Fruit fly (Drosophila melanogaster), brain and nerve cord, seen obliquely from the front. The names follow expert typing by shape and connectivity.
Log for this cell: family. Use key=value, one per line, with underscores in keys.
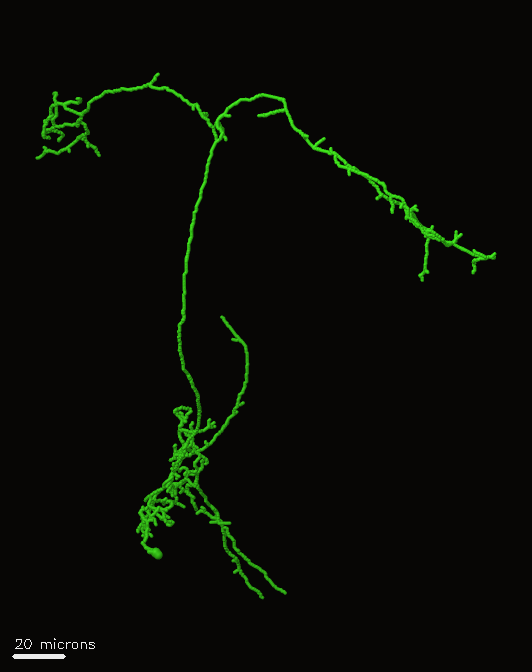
family=hemilineage FLAa3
